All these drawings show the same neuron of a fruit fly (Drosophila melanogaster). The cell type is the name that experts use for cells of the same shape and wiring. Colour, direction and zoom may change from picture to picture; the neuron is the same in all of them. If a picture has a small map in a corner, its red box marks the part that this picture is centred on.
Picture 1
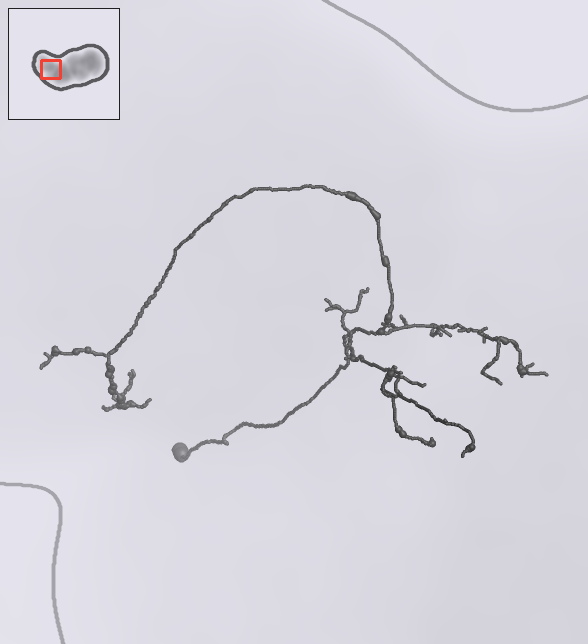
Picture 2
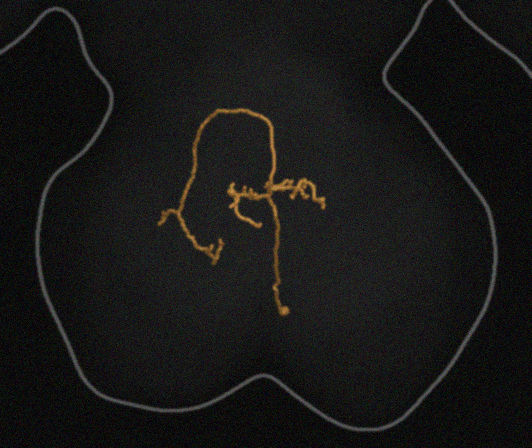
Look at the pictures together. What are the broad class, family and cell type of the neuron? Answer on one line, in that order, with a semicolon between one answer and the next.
nerve-cord intrinsic neuron; hemilineage 02A; IN02A051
